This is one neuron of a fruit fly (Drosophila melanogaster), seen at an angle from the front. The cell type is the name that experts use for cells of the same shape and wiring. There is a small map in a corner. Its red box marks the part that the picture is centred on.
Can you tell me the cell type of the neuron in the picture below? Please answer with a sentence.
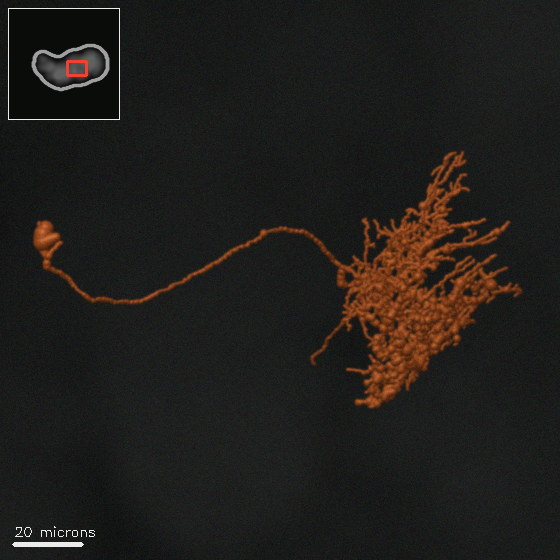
The cell type is LAL051.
